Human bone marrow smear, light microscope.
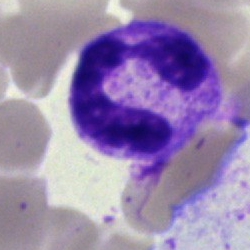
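Segmented neutrophil, the cell in the middle of this bone marrow smear. Its chromatin looks dense and dark purple, and I can make out no nucleoli in the nucleus. Turning to the cytoplasm, there are fine purple granules, but no vacuoles that I can see.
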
